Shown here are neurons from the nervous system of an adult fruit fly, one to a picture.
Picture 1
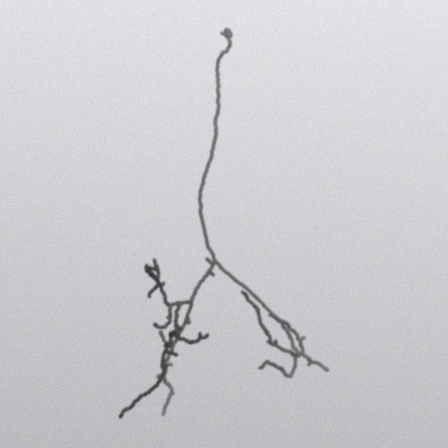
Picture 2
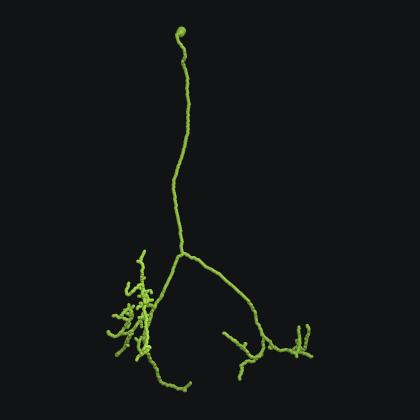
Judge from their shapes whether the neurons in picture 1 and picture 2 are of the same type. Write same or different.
same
